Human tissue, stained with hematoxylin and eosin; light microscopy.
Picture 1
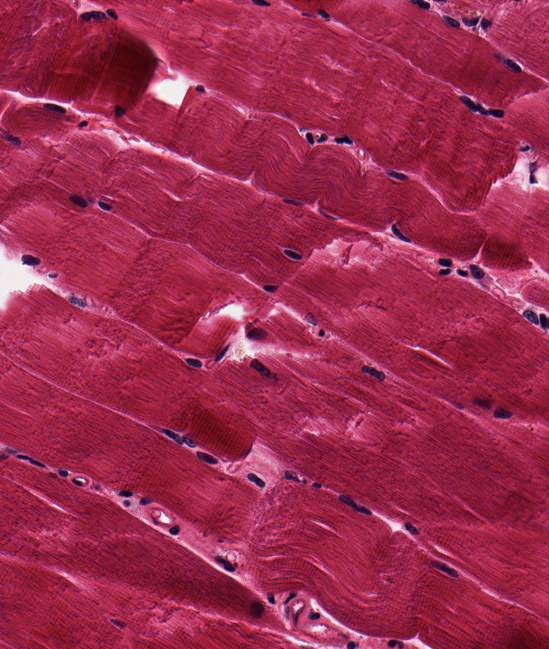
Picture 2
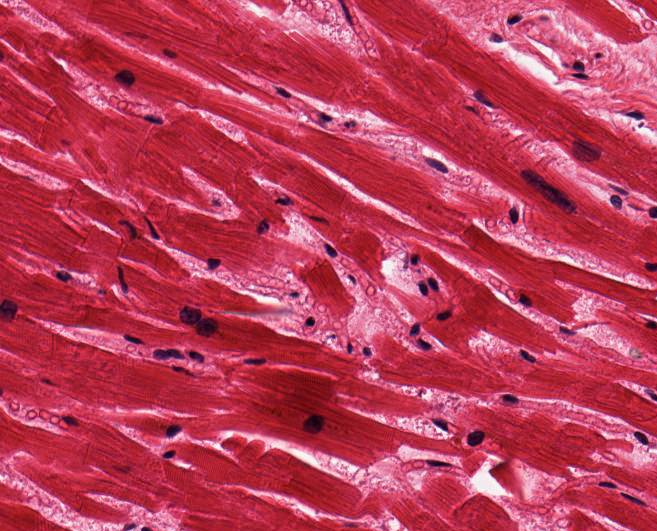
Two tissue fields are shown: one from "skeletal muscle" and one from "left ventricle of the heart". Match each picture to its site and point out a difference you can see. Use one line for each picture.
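Picture 1 is from the skeletal muscle. The dark, elongated nuclei lie at the edges of the fibres rather than in their centres.
Picture 2 is from the left ventricle of the heart. The muscle cell nuclei are oval, dark and lie centrally within the fibres.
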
